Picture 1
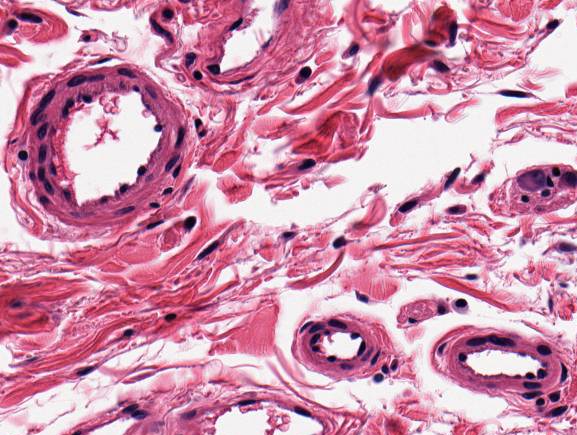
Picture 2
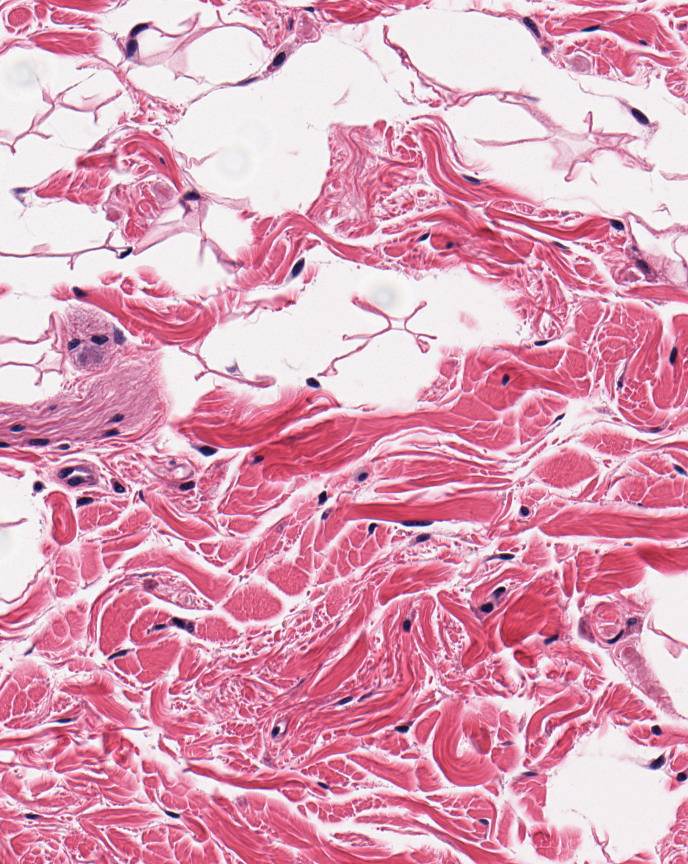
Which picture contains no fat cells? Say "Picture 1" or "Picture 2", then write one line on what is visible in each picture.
Picture 1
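Picture 1: No adipocytes are seen anywhere in the field.
Picture 2: The fat cells appear as empty white spaces divided by thin, delicate membranes.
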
